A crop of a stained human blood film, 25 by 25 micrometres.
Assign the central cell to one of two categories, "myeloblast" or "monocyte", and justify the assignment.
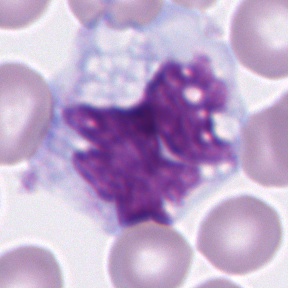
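It's a monocyte. Looking it over, the nucleus is irregular and folded, with several deep indentations. Its purple chromatin runs in streaks and strands rather than dense solid clumps. Above the nucleus, numerous clear vacuoles make the cytoplasm look foamy. There are also small clear spots lying over the right part of the nucleus.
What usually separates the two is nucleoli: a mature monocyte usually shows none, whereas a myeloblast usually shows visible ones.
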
